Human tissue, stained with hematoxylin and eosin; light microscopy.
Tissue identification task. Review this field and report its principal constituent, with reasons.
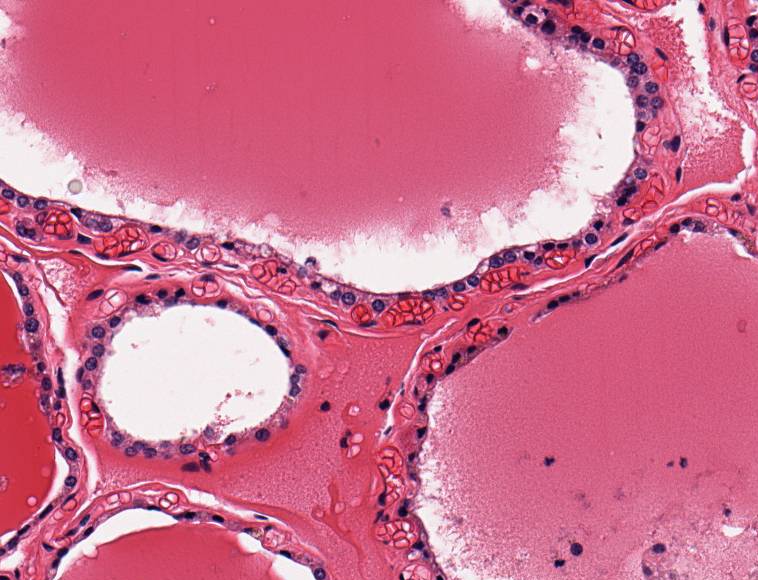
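Mostly thyroid follicle here; the walls give it away. Each follicle has just one layer of flattened to low cuboidal cells, with small, round, dark purple nuclei spaced evenly along it.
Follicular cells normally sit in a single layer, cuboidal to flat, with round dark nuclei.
The stroma between follicles is scant, just thin pale pink septa.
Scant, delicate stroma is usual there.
In the top follicle, a pale, scalloped, vacuolated rim separates the pink material in the lumen from the lining.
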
